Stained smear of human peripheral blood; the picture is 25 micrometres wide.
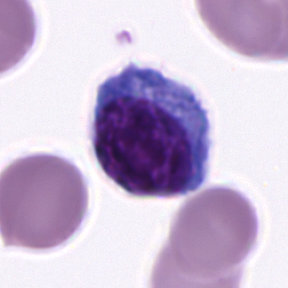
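Plasma cell. A broad band of cytoplasm runs along the upper and right sides of the nucleus, and the cytoplasm just above the nucleus is paler than the rest. No distinct granules appear in the cytoplasm, and the cell surface lacks hair-like projections.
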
